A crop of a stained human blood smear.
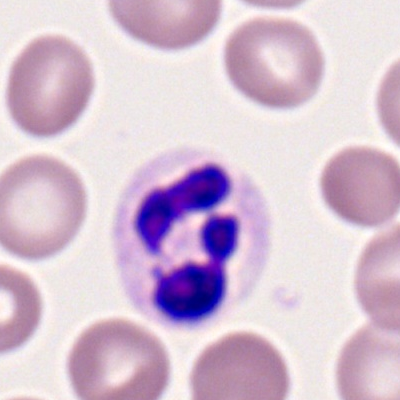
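Segmented neutrophil in a stained human blood smear. Its nucleus is divided into several separate lobes linked by thin strands, and these lobes form a ring around a pale central patch of cytoplasm. The chromatin is dense and dark purple. The cytoplasm is pale pinkish-lilac.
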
